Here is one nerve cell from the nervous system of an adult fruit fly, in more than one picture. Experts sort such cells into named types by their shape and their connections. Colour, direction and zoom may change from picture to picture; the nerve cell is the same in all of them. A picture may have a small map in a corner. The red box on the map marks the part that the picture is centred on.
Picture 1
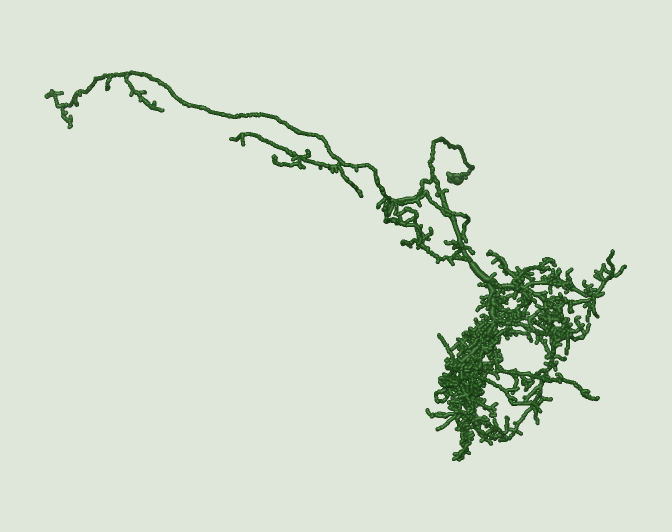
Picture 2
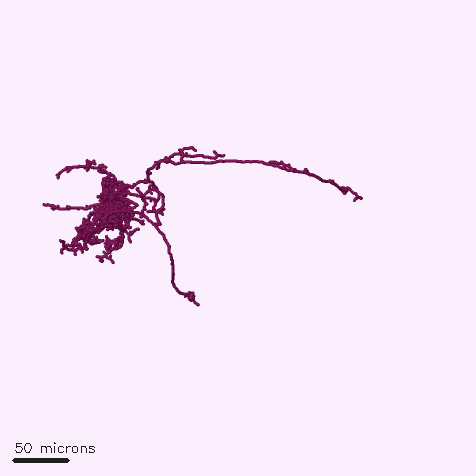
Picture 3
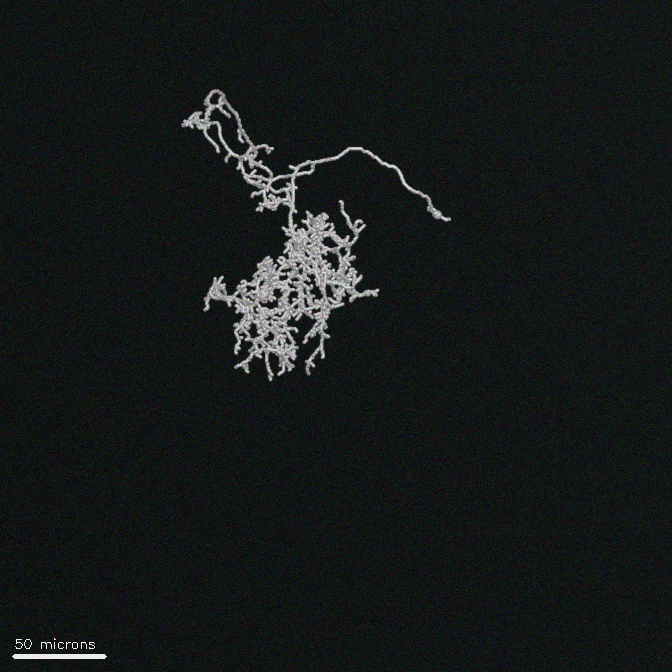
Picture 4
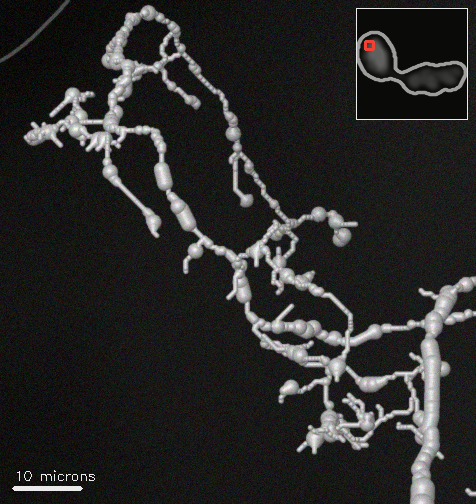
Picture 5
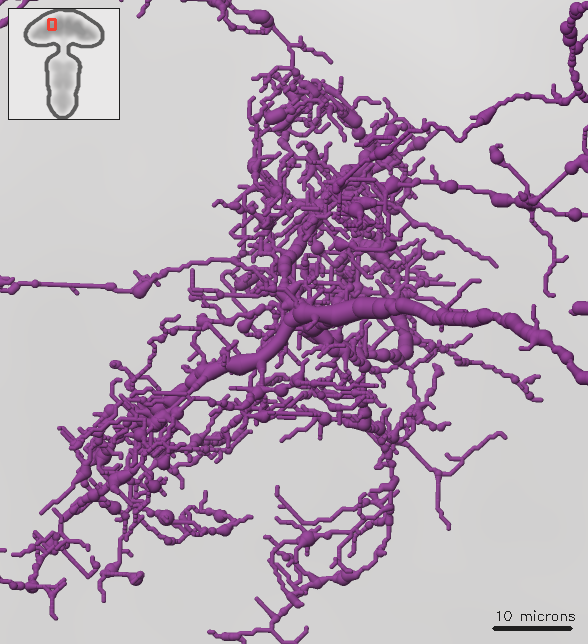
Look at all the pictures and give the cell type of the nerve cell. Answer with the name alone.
pC1_11b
